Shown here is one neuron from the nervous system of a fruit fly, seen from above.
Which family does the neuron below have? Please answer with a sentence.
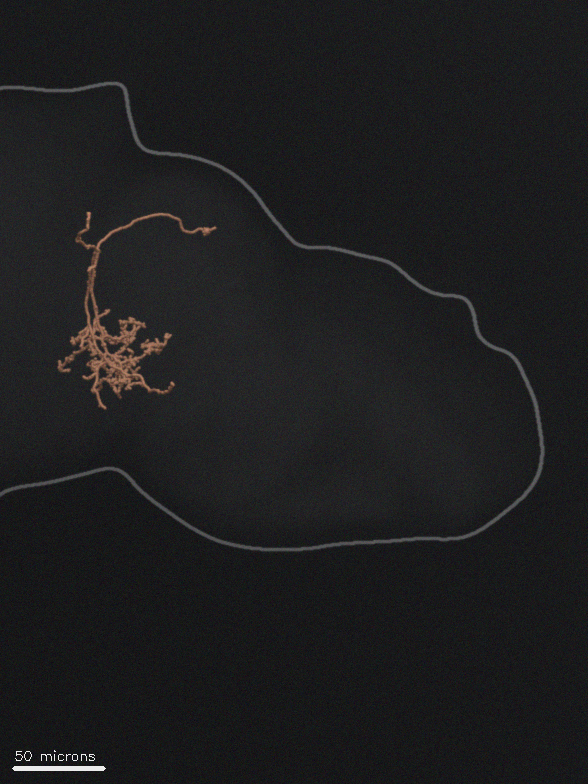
The family is hemilineage LALa1_posterior.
